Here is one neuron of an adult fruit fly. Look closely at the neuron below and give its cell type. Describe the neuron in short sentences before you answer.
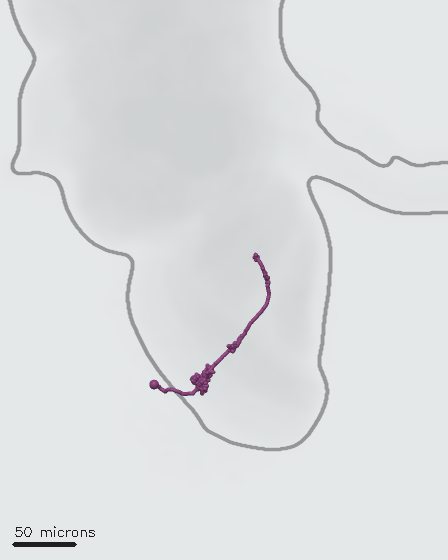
It lies in the brain. From top to bottom in the picture it spans about 120 microns. Its broad class is optic-lobe intrinsic neuron. Its cell type is Tm4.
